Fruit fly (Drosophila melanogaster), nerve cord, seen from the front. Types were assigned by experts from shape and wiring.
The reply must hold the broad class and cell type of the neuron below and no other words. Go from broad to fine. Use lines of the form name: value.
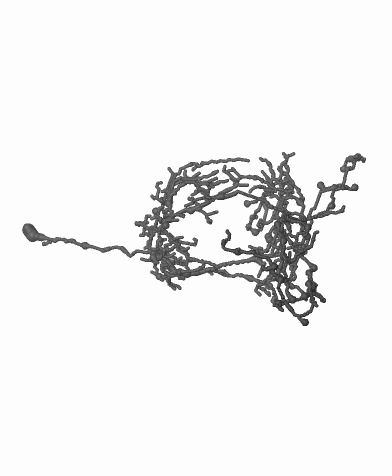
broad class: nerve-cord intrinsic neuron
cell type: INXXX415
